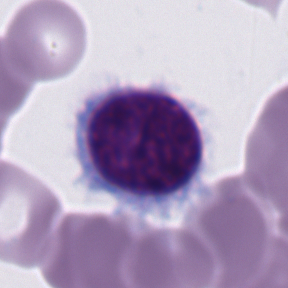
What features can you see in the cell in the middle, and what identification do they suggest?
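Let me look at the nucleus first: the chromatin is dark purple and densely stained throughout, and I can't make out any nucleoli. The cytoplasm shows no granules that I can see. All around the circumference, fine hair-like projections extend from the cell surface. So this is a hairy cell.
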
